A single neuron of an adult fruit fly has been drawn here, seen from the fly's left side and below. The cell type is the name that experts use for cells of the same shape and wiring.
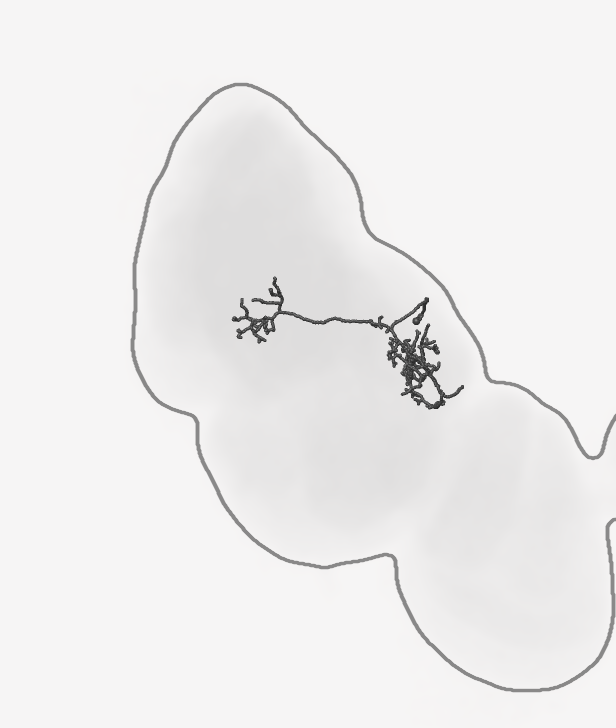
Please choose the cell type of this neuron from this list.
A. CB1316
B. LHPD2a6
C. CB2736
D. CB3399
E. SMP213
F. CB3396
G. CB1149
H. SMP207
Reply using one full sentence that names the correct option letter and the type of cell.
For cell type, option G, CB1149, applies to the neuron.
